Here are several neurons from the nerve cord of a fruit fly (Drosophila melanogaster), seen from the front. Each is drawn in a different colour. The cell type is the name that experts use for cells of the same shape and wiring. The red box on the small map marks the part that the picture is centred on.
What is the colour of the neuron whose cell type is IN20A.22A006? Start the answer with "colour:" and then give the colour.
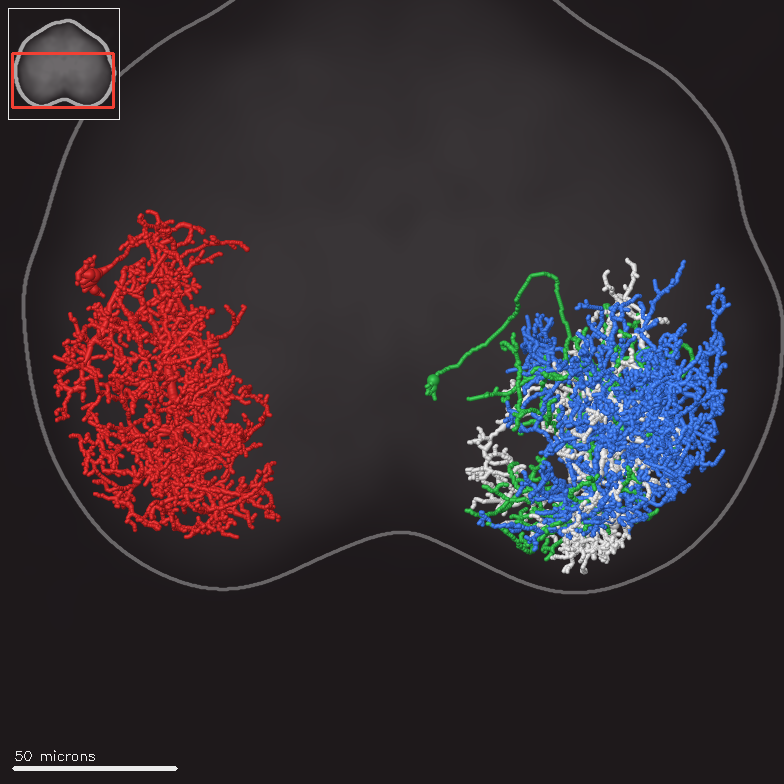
colour: white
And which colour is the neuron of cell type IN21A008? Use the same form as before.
colour: blue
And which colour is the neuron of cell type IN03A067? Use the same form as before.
colour: green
